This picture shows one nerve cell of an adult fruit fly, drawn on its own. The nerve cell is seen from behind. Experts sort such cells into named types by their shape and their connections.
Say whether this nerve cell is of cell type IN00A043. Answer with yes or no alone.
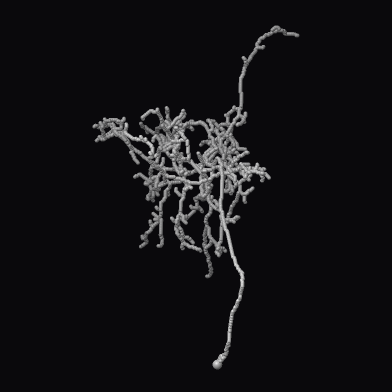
no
